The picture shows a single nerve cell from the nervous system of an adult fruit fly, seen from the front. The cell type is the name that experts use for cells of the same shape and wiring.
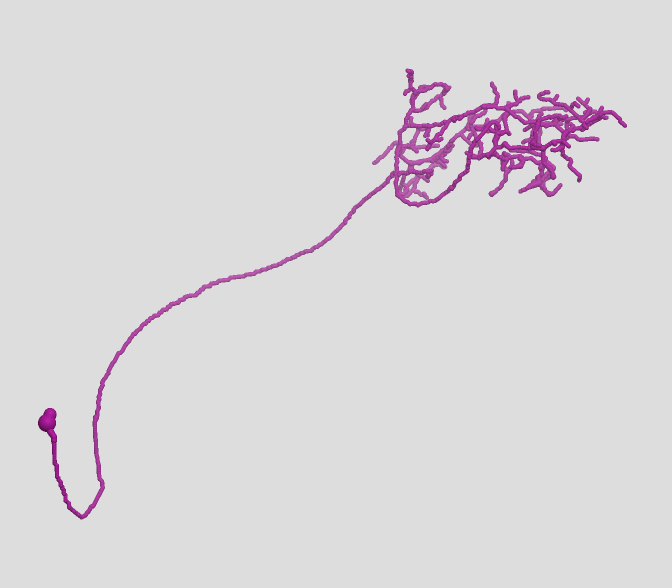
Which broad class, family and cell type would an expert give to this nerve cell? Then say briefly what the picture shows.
This is a central-brain intrinsic neuron. Its family is hemilineage SIPa1_ventral. It is of cell type SIP006. The cell body is at the lower left of the picture. The picture shows dozens of branch ends.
